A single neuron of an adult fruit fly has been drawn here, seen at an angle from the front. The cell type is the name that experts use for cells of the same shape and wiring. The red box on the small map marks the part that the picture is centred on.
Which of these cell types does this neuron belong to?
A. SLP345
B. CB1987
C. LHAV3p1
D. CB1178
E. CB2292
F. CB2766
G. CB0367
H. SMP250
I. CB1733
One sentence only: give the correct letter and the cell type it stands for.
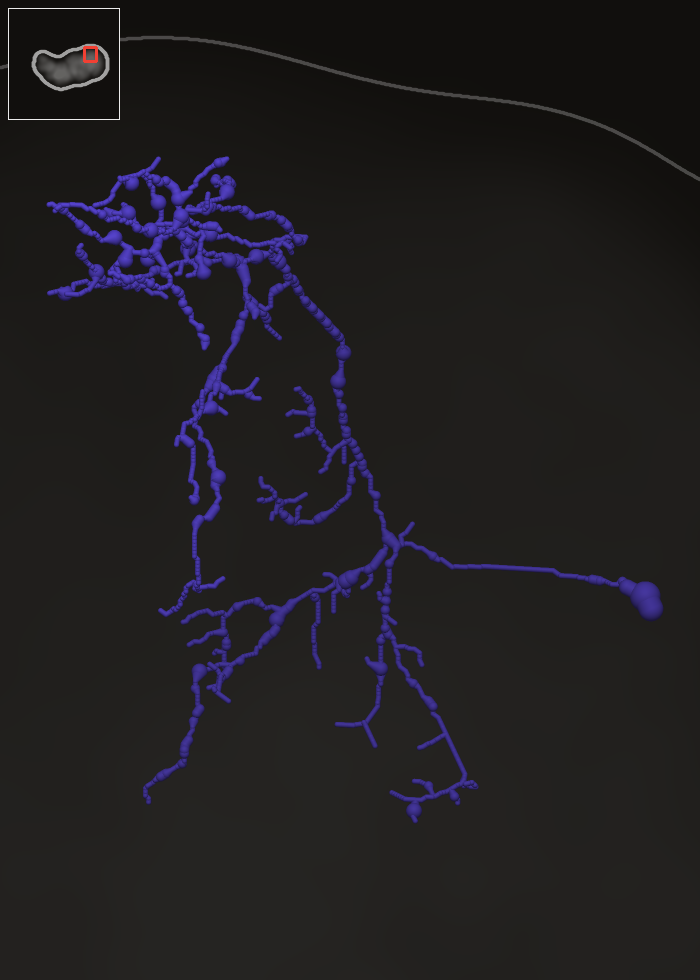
The neuron represents the cell type CB1733, found under option I.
